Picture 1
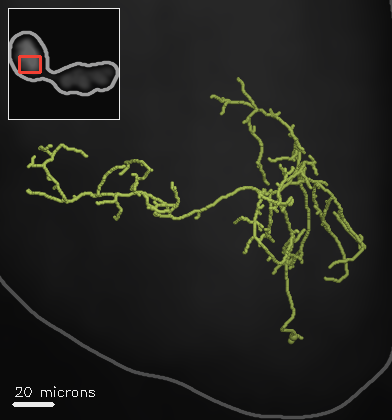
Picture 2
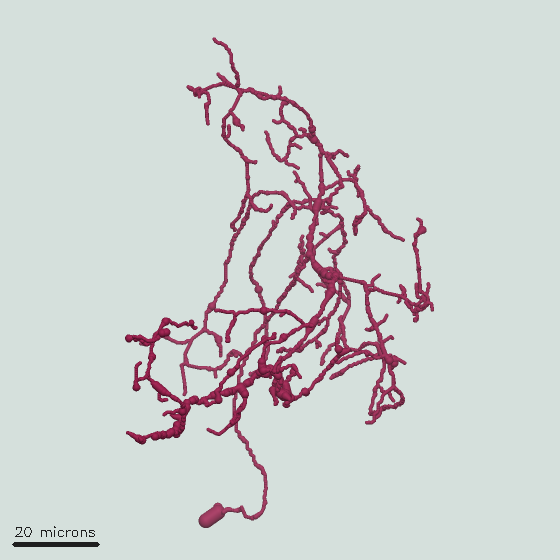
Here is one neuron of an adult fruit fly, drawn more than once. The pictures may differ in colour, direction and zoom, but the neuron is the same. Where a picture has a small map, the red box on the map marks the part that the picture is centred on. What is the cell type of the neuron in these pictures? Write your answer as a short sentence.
The cell type is CB1918.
